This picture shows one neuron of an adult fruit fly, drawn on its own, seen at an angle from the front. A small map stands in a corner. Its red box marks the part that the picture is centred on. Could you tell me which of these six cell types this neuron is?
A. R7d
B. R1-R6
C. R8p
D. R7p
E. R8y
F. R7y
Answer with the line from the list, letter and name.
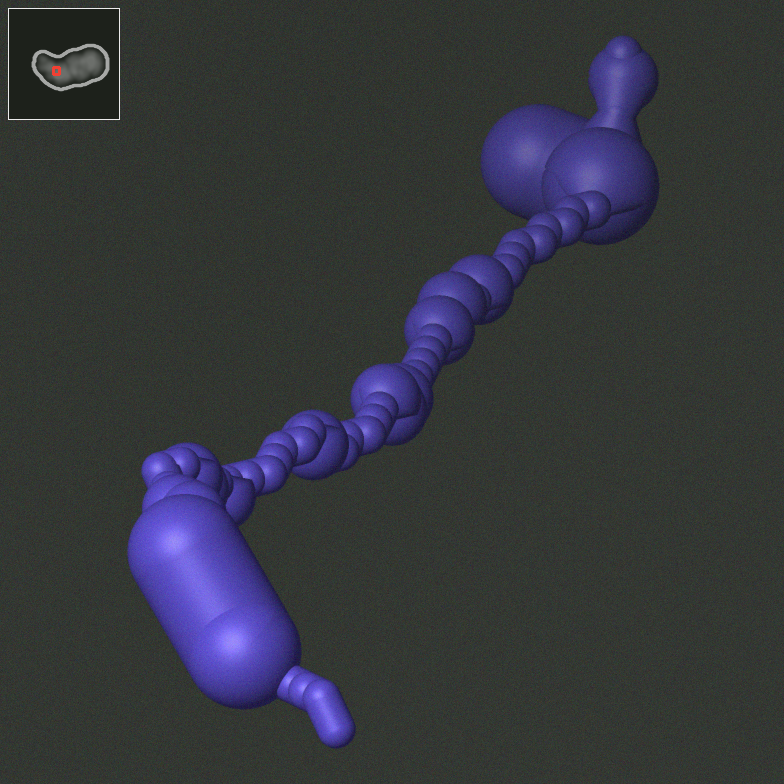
D. R7p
